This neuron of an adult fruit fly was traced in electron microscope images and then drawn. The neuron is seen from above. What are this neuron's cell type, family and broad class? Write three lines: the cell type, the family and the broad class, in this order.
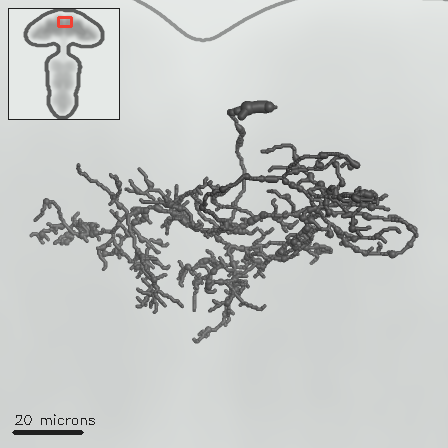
GNG055
hemilineage TRdm
central-brain intrinsic neuron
